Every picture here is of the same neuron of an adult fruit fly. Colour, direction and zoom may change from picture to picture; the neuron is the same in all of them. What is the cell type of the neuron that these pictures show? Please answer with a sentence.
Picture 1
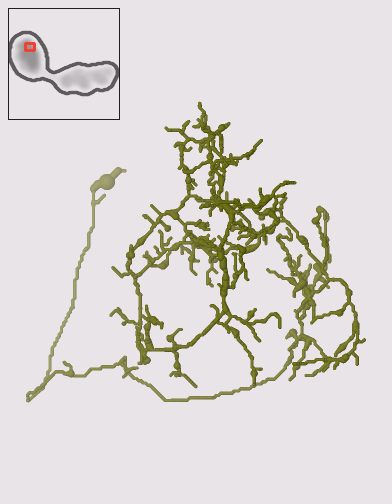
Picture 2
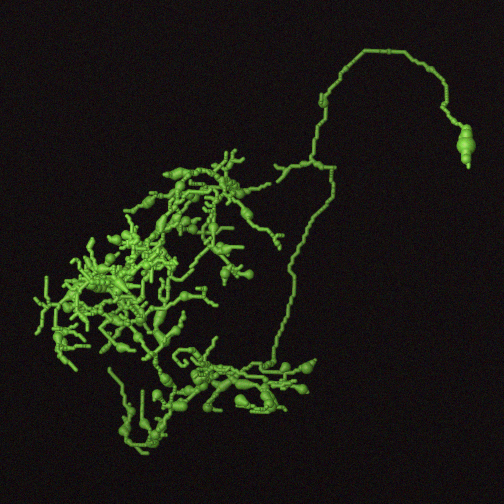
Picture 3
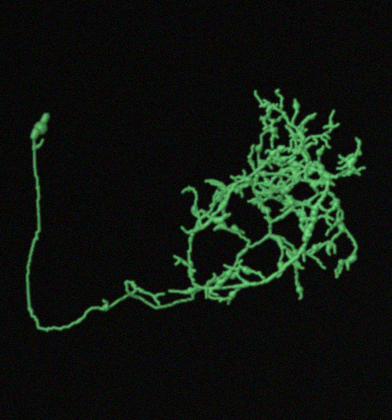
The cell type is LHAV4i1.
